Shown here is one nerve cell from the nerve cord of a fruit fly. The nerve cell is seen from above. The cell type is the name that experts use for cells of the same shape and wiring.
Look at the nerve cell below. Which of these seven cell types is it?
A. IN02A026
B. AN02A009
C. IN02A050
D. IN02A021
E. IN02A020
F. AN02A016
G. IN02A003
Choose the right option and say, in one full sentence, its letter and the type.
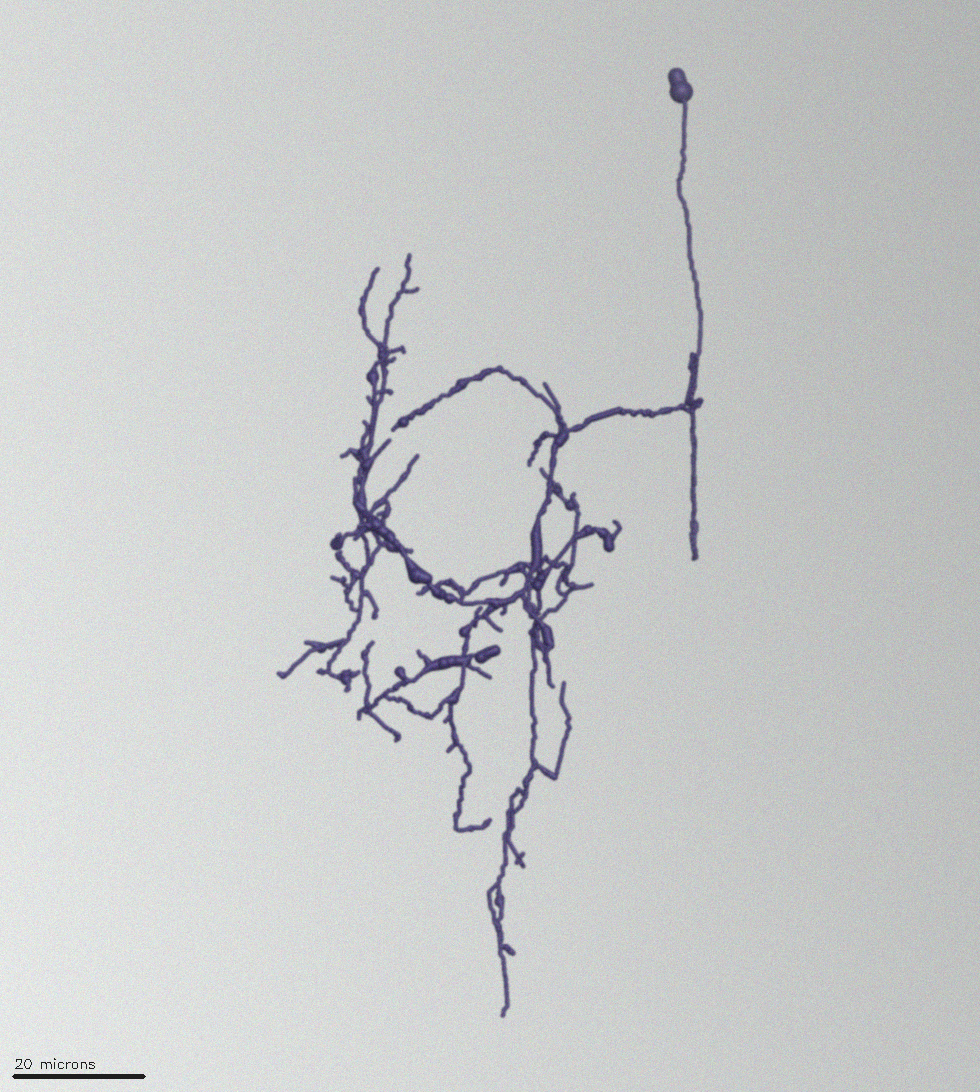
Among the options, C names the cell type of the neuron, namely IN02A050.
